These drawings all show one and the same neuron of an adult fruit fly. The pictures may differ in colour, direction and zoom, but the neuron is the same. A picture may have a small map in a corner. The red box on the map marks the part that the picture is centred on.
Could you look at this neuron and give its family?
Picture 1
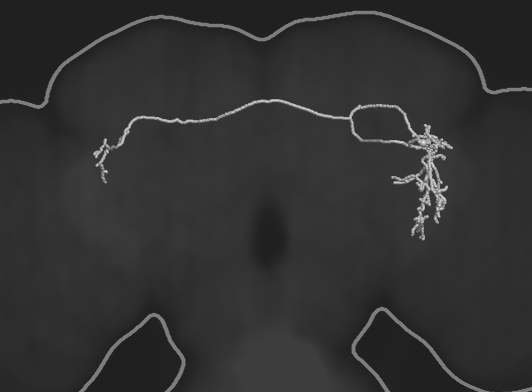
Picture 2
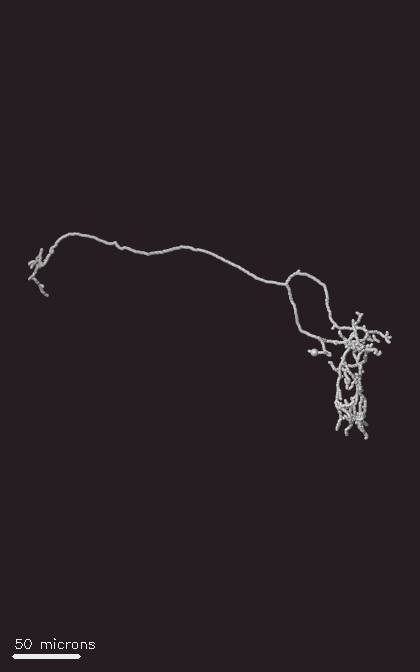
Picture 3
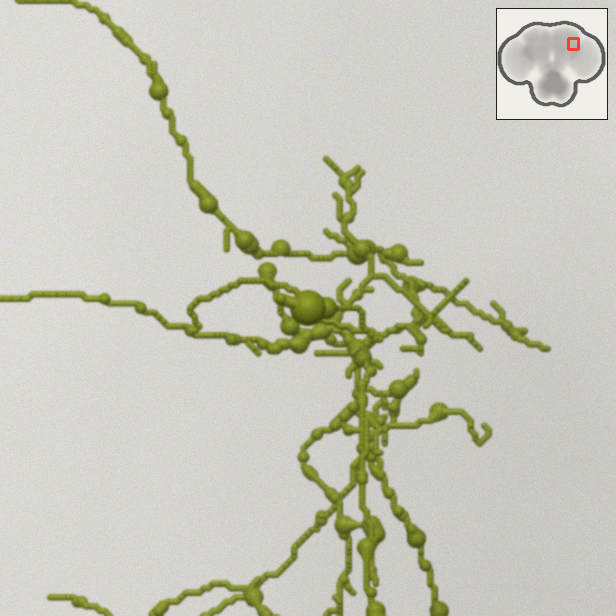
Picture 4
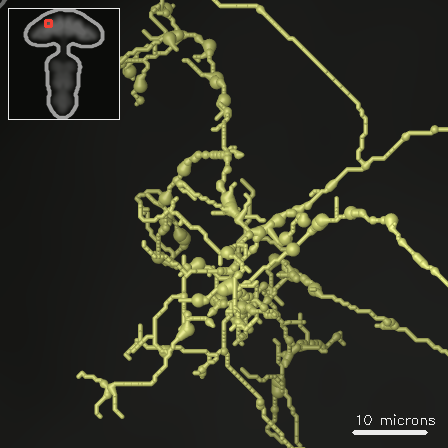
hemilineage VLPl&d1_dorsal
